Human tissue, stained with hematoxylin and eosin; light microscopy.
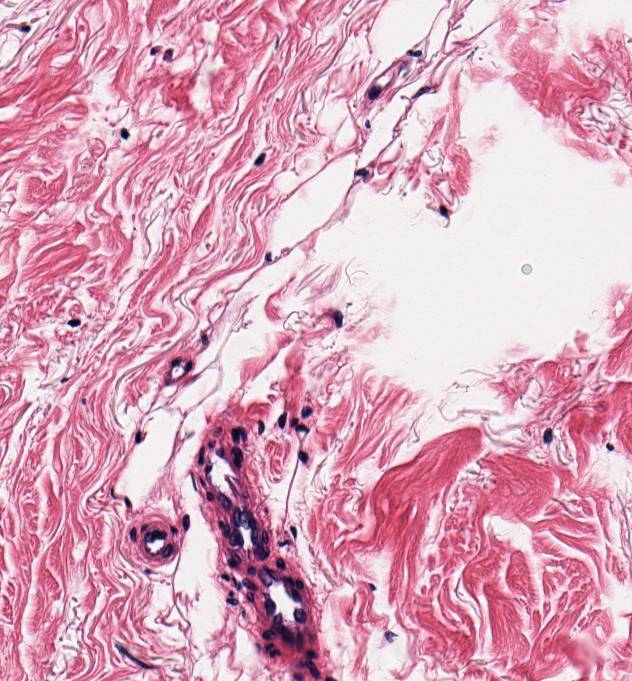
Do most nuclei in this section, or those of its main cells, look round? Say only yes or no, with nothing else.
No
